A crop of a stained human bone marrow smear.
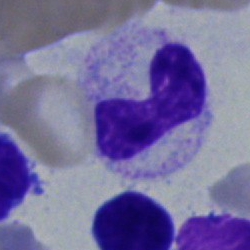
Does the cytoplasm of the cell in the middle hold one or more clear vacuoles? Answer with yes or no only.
No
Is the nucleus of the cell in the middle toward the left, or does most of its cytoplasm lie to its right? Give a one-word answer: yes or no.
No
